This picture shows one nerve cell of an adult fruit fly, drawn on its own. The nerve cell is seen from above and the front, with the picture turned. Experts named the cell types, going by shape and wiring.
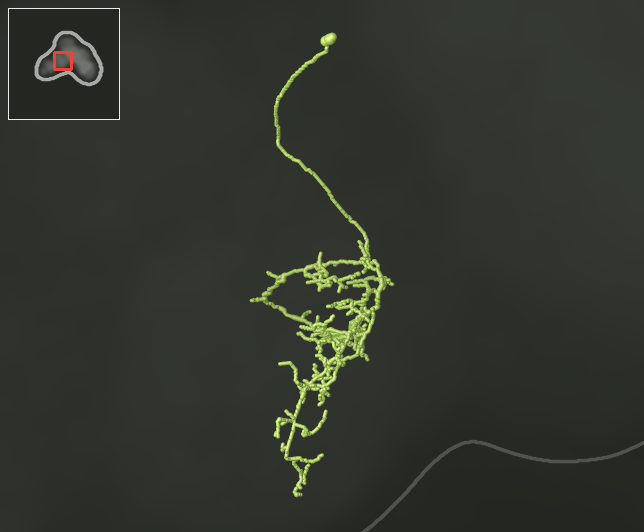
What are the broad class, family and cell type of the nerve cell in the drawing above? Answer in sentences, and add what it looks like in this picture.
This is a nerve-cord intrinsic neuron. The family is hemilineage 14A. It is of cell type IN14A043. The cell body is at the top of the picture. The picture shows dozens of branch ends.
